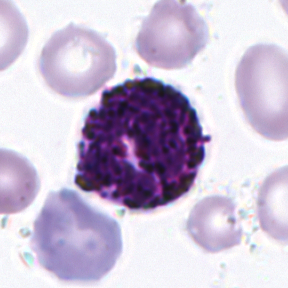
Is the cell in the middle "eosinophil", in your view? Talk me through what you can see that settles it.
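What strikes me first is that the granules lie so densely over the cell that I cannot make out the outline of the nucleus at all.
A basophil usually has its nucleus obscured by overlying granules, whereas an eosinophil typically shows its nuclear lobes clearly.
That settles it for me: this is a basophil, not an eosinophil. The roughly round shape, on its own, would suit either name.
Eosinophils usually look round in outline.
The granules themselves are coarse and dark purple-black, they fill the whole cell, and they give its edge a finely bumpy look. Between them the background has a magenta-violet tint, and just left of the centre there is a small pale clear patch.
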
